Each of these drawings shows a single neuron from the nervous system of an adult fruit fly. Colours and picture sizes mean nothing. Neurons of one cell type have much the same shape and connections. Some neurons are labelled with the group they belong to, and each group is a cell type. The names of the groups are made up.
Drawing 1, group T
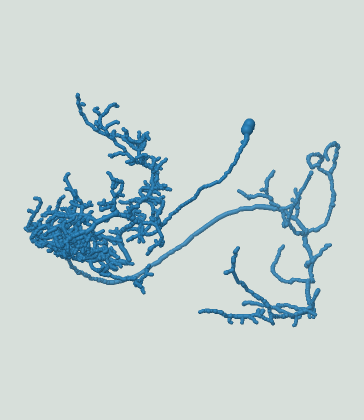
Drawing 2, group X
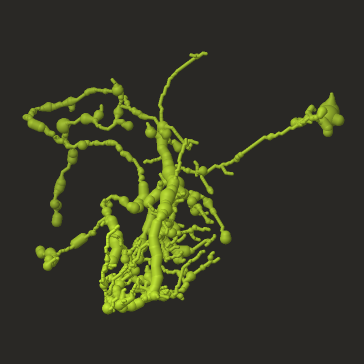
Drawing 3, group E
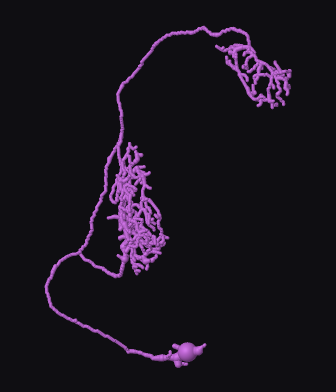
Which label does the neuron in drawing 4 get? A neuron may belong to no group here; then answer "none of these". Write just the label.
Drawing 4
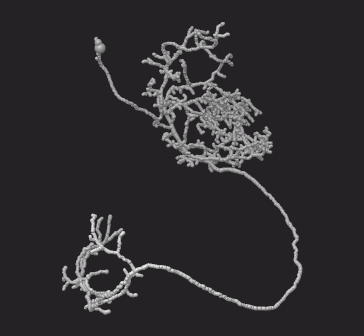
group T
